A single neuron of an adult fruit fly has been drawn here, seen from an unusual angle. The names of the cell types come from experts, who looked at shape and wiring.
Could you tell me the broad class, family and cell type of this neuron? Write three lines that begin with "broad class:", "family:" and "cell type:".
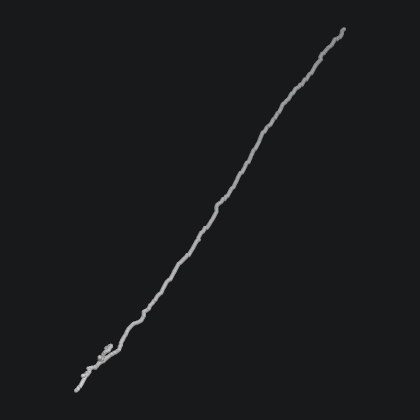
broad class: sensory neuron entering the nerve cord
family: class mechanosensory proprioceptive
cell type: SNpp60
